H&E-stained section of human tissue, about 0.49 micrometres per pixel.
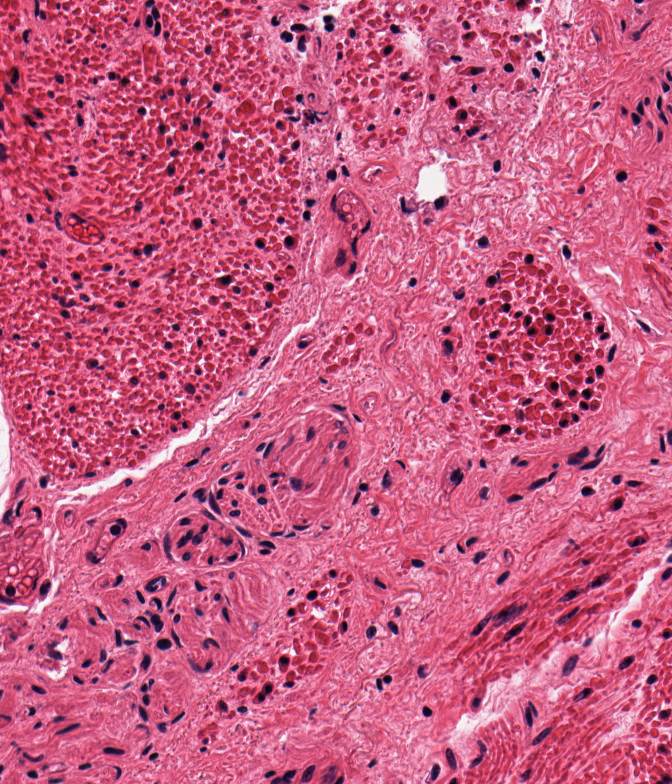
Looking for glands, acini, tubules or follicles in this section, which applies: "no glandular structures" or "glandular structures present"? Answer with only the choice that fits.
No glandular structures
